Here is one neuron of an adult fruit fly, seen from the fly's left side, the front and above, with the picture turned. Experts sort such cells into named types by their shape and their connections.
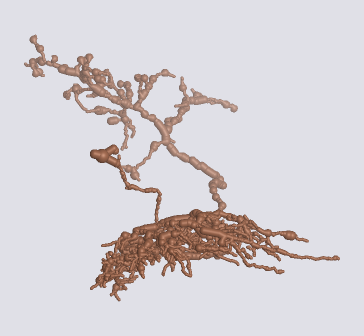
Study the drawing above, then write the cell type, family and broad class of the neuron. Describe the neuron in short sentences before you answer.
The cell body is on the left of the picture. The picture shows dozens of branch ends. Its cell type is AOTU006. The family is hemilineage AOTUv3_dorsal. It is a central-brain intrinsic neuron.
